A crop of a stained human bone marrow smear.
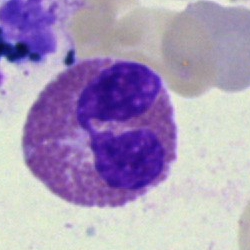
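Eosinophil in a stained bone marrow smear. The nucleus, with dense, dark purple, clumped chromatin, sits toward the right, leaving a wider rim of cytoplasm on the left. Abundant cytoplasm, packed with pinkish-purple granules, takes up much of the cell around the nucleus.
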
